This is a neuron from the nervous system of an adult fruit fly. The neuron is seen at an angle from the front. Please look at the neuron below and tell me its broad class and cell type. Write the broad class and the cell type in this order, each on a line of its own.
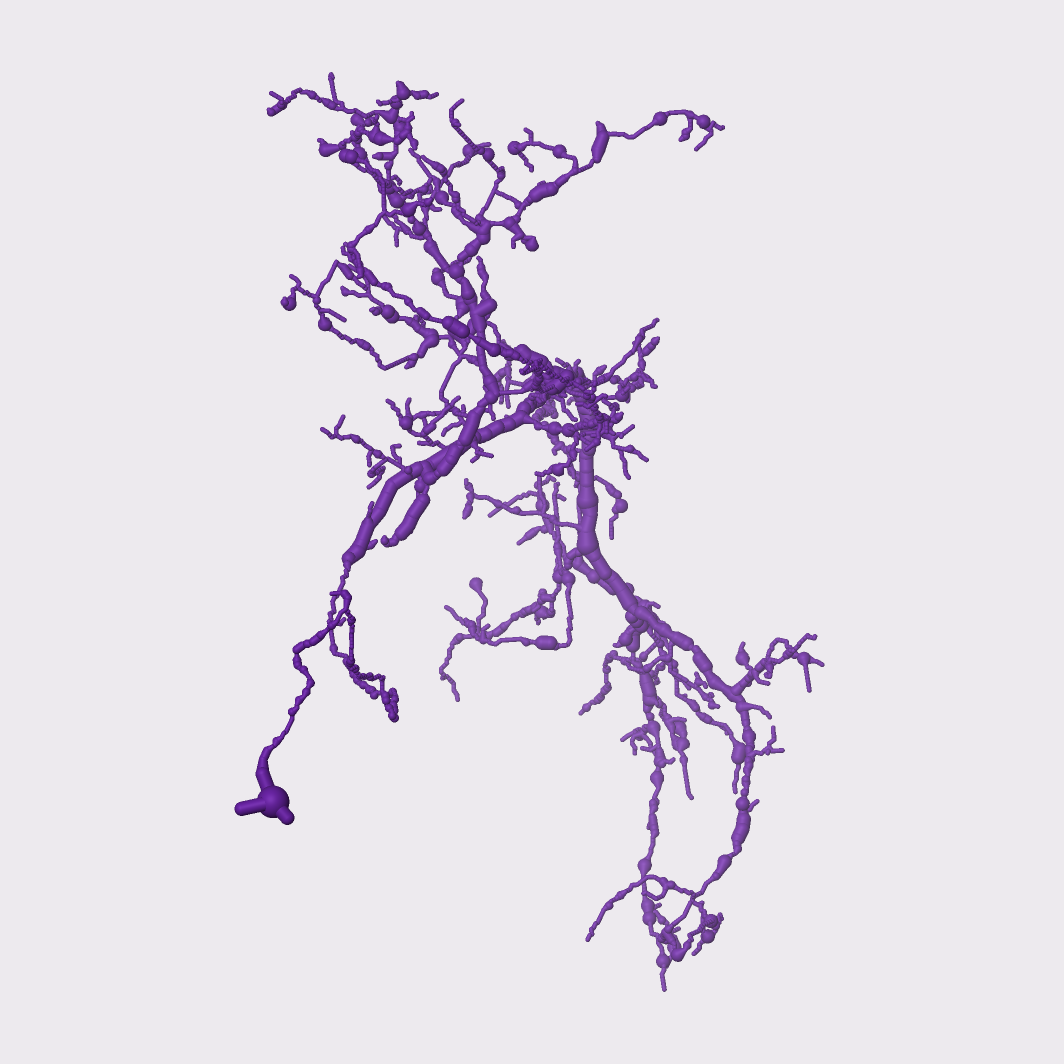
central-brain intrinsic neuron
GNG663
